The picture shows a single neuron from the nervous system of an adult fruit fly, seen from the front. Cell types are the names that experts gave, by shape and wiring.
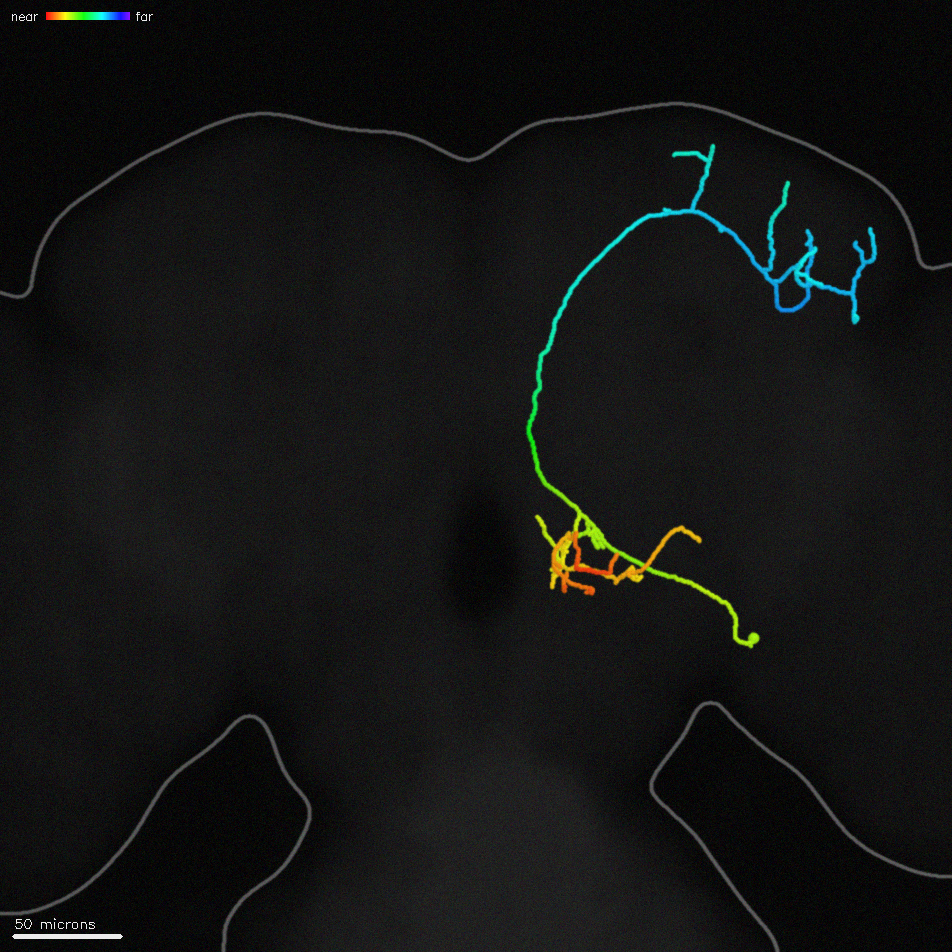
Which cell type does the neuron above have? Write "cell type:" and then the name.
cell type: M_lvPNm38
